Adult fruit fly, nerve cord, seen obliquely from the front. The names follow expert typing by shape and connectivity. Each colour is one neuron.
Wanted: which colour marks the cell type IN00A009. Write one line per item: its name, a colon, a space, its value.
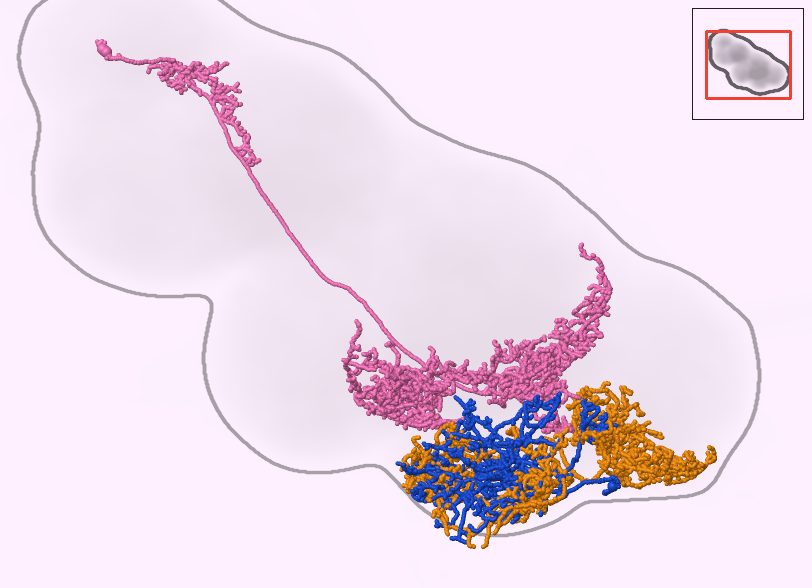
colour: orange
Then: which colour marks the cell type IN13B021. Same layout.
colour: blue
